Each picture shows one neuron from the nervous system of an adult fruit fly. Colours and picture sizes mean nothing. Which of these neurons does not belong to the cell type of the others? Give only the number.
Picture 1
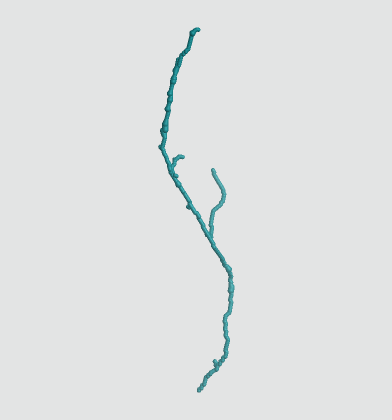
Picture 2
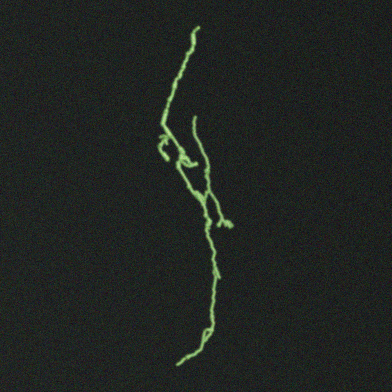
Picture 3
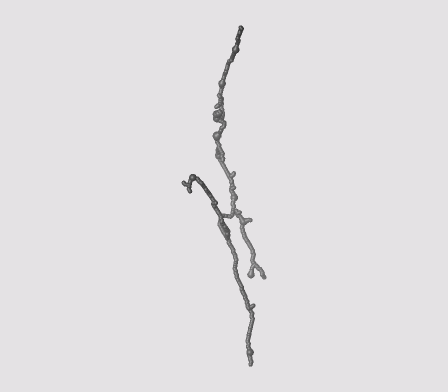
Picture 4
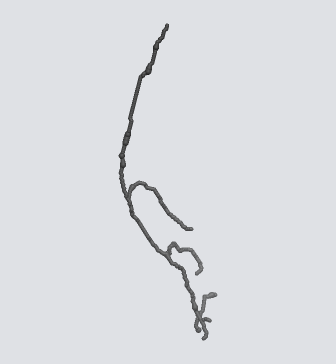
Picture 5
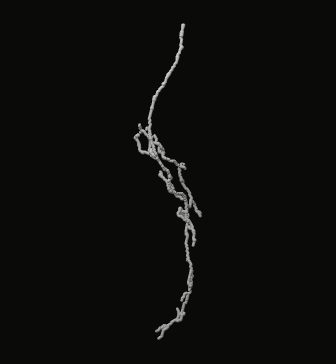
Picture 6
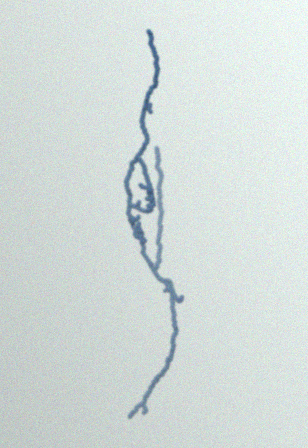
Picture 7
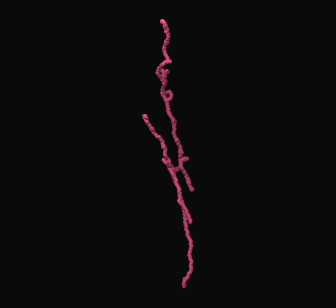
1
